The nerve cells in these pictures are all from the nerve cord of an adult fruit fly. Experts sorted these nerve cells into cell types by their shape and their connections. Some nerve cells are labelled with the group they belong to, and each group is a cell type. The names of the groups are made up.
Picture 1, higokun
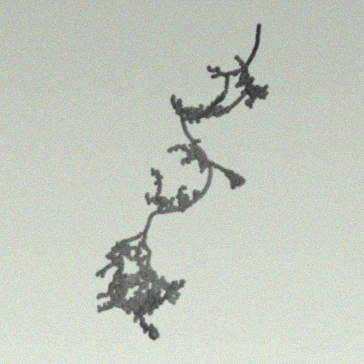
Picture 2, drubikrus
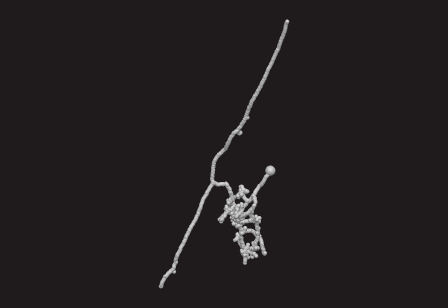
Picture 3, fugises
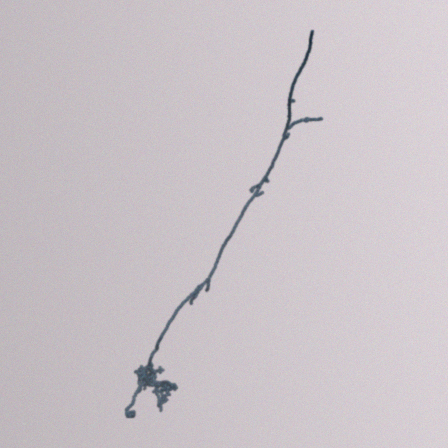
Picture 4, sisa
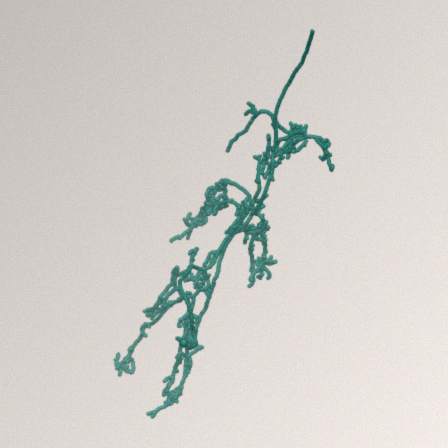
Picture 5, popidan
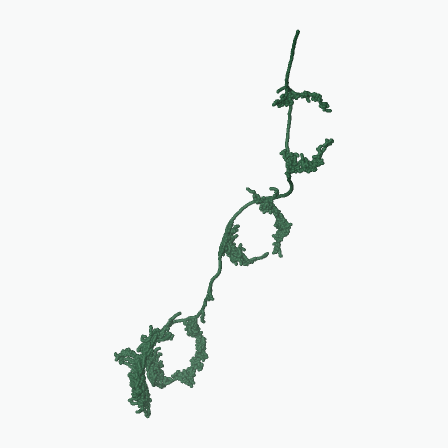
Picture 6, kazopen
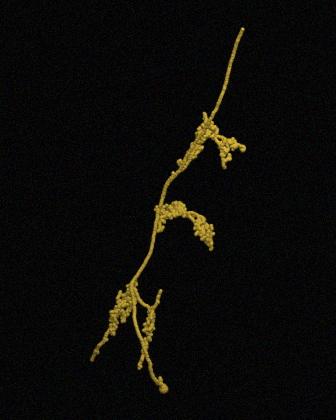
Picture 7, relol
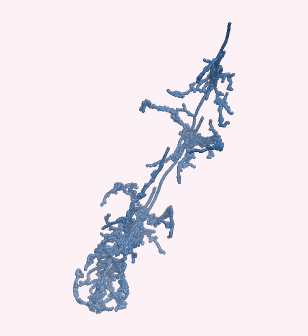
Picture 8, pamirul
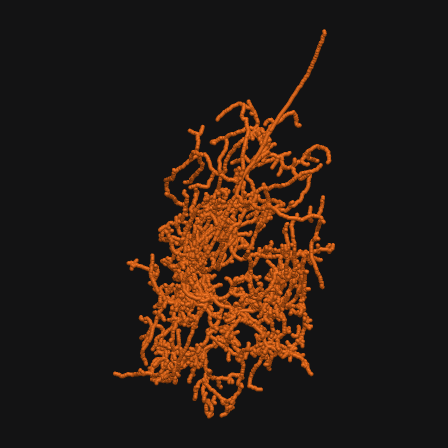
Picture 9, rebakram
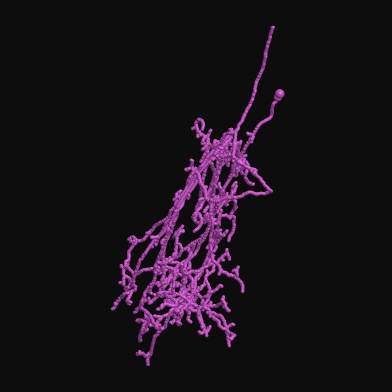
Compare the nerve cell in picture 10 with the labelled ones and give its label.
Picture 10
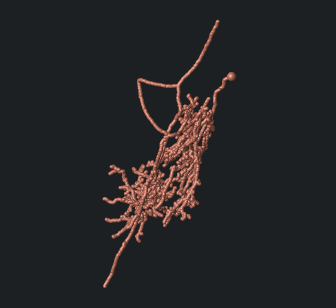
rebakram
